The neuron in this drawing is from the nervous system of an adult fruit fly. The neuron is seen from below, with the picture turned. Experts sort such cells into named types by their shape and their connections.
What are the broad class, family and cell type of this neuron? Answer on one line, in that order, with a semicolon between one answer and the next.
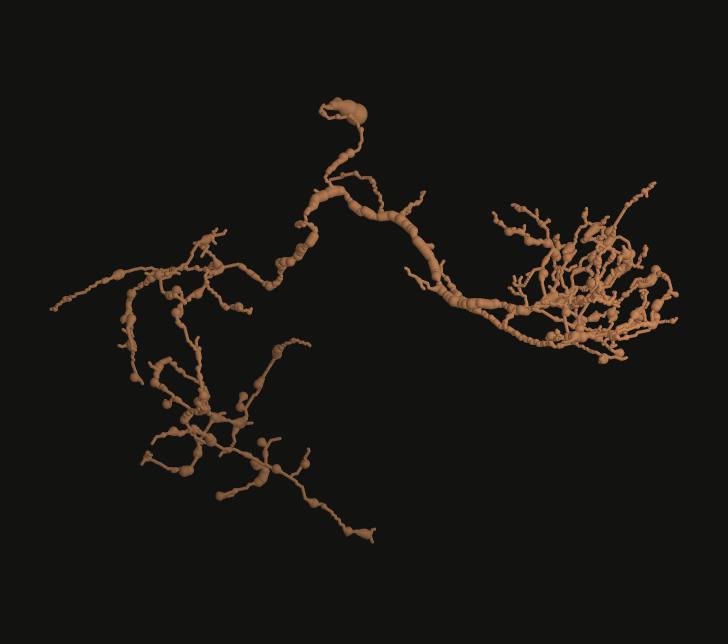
visual projection neuron; hemilineage SLPpl2; LoVP58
